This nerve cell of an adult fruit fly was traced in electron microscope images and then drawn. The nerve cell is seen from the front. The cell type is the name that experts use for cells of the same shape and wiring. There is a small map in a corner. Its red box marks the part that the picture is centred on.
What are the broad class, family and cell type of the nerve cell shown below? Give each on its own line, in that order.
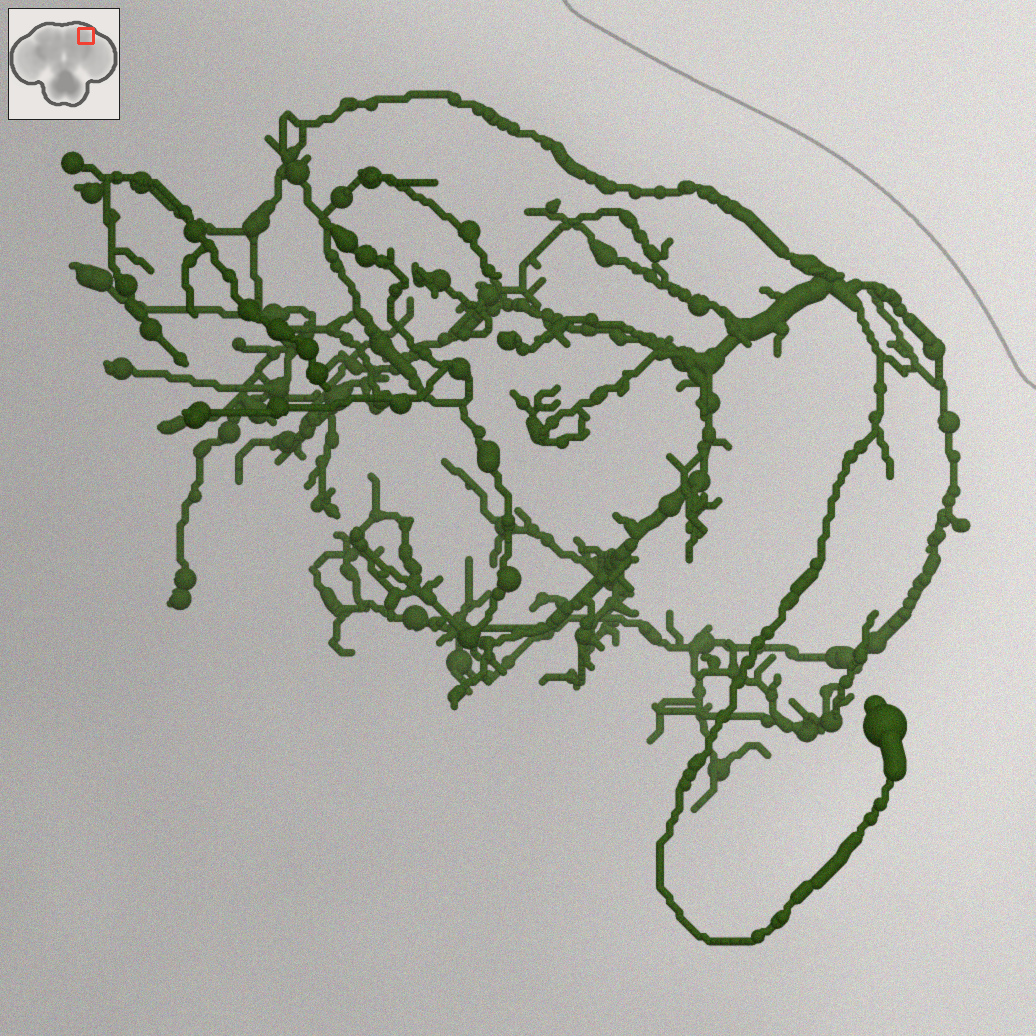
central-brain intrinsic neuron
hemilineage VPNl&d1_dorsal
LHAV5a8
